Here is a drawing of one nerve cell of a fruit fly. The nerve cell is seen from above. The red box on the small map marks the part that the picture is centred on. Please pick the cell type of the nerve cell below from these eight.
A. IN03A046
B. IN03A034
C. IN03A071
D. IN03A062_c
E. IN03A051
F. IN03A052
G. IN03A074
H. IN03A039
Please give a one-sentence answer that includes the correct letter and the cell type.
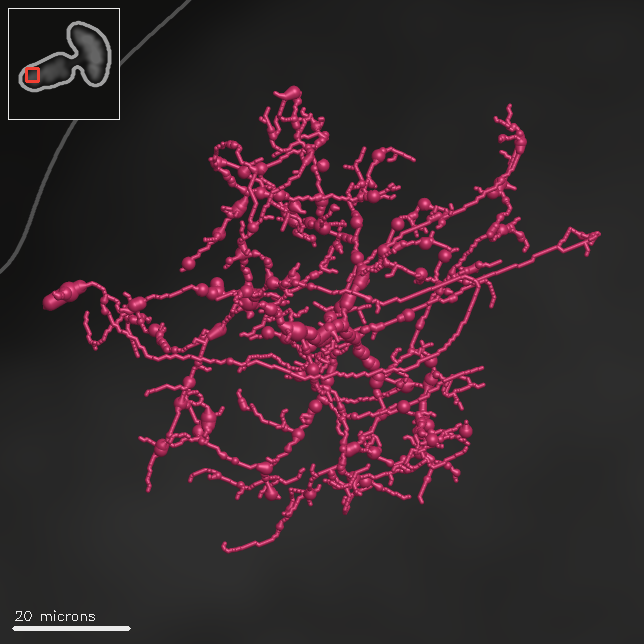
As option D gives it, the nerve cell's cell type is IN03A062_c.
